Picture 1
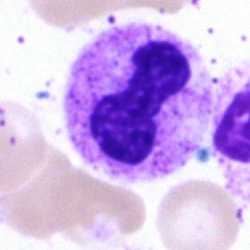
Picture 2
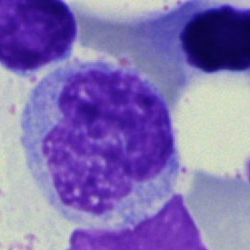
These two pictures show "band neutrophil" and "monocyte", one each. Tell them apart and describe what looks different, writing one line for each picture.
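Picture 1 is a band neutrophil. Fine purple granules are scattered throughout the cytoplasm.
Picture 2 is a monocyte. The cytoplasm shows no distinct granules.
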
